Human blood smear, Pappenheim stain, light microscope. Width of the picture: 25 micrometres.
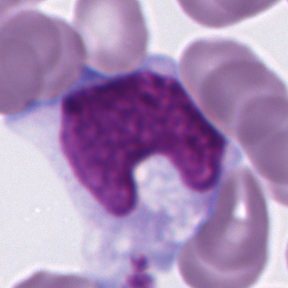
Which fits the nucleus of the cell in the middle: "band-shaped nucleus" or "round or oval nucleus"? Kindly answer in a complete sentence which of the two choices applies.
The nucleus has been drawn out into a curved band lacking separate lobes.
